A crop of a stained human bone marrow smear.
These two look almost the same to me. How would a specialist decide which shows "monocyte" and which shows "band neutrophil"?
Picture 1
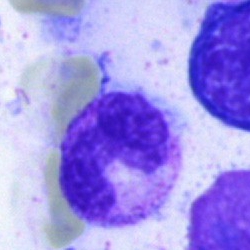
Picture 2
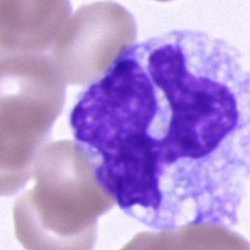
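Picture 1 shows the band neutrophil and picture 2 the monocyte. Nucleus first: horseshoe-curved and deeply indented around a pale central area in picture 1, deeply folded with a cleft almost splitting it into two lobes in picture 2. Chromatin second: dark purple and coarsely clumped in picture 1.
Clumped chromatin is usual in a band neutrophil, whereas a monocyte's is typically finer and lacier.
Cytoplasm third: pale lilac-pink with fine pinkish-purple granules in picture 1, pale lilac-blue and finely speckled without coarse dark granules in picture 2.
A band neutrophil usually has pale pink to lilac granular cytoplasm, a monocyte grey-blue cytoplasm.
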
